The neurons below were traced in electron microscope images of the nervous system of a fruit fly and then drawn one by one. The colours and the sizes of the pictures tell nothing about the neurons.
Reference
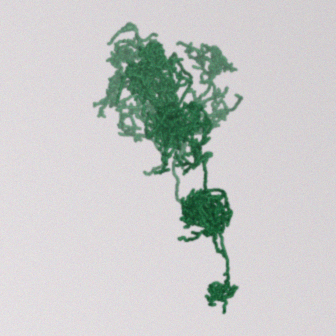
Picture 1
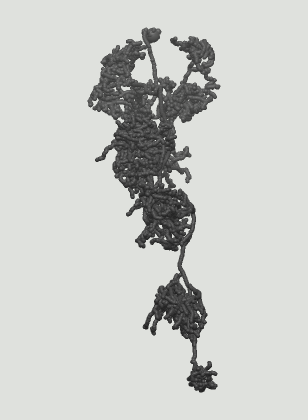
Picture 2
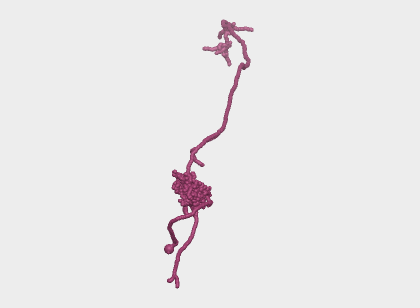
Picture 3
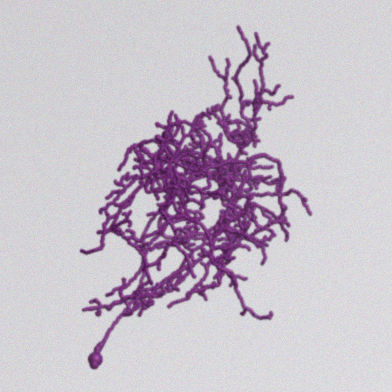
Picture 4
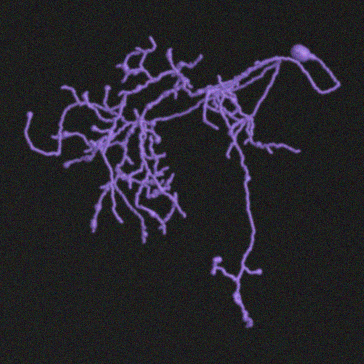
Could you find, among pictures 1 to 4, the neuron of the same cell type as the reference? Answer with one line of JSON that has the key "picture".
{"picture": 1}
